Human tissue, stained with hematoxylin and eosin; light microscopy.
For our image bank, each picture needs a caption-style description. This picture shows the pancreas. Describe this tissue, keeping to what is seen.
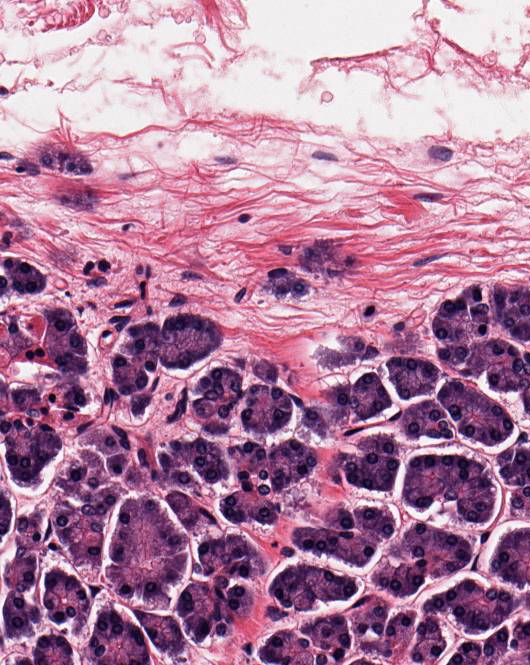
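Start low: glandular tissue fills the lower half to two-thirds of the field, with loose connective tissue above. See how closely the acini pack: rounded units parted only by thin strands of stroma. The acinar cell nuclei are small, round and dark, at the outer edge of each acinus. In the connective tissue above, wavy pink collagen fibres run roughly horizontally, parallel to the glandular edge.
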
